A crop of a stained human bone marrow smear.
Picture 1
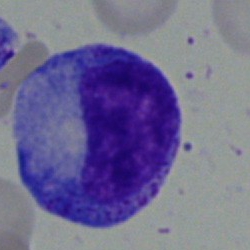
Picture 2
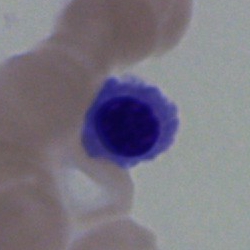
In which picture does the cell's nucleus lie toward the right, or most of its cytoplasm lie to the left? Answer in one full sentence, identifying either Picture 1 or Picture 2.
The nucleus of the cell in picture 1 is positioned toward the right side.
